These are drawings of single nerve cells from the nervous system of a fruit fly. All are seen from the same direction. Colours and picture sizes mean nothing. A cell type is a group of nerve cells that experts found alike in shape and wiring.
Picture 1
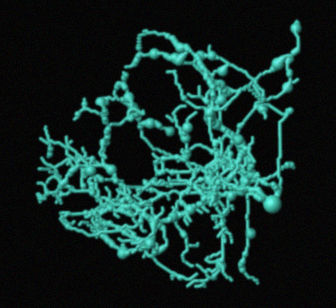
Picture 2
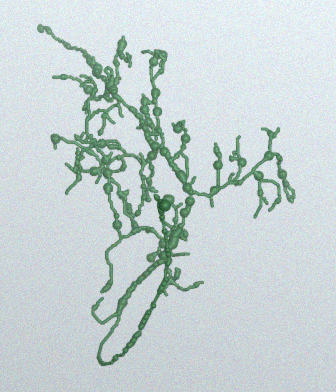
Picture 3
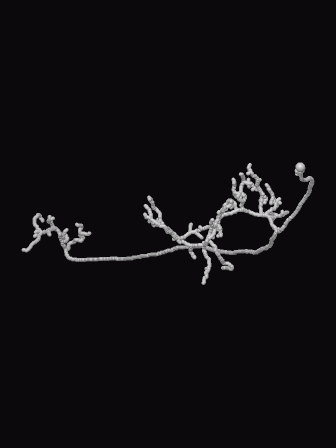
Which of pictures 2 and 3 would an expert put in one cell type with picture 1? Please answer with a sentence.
None of them is of the same cell type.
